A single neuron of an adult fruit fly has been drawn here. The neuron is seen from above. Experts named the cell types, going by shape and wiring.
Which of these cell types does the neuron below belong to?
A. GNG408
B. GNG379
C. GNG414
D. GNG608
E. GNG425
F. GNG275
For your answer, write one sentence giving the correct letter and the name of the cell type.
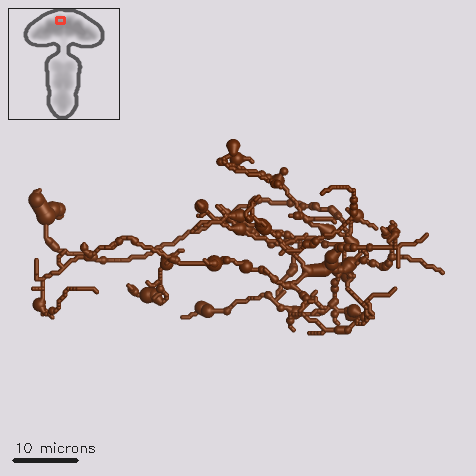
What option B names, GNG379, is the cell type of the neuron.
